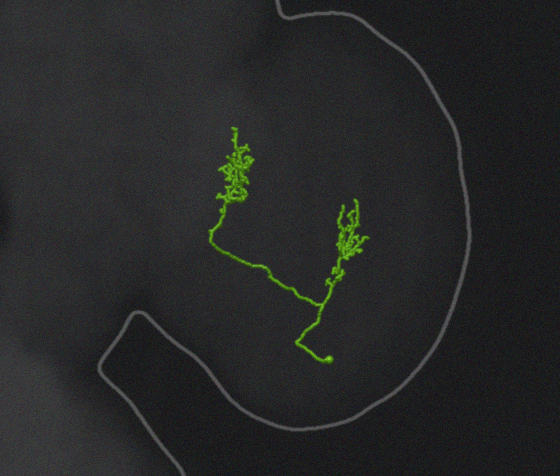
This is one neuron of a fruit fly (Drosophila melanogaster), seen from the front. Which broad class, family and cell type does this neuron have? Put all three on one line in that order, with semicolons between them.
optic-lobe intrinsic neuron; Tm; Tm30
